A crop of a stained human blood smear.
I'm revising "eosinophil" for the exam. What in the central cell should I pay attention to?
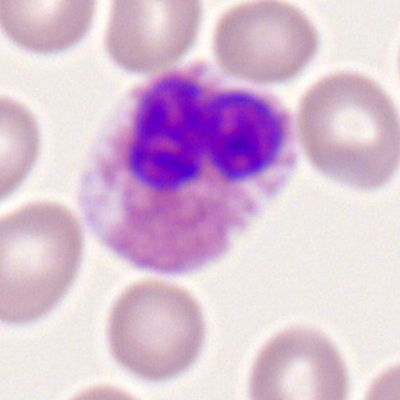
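In keeping with eosinophil: nucleus in two lobes.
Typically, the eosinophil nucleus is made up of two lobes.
Otherwise noted: nucleus placed in the upper part of the cell; chromatin dense, staining dark purple. Cytoplasm filled with pink granules.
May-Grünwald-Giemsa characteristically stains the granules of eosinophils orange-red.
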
